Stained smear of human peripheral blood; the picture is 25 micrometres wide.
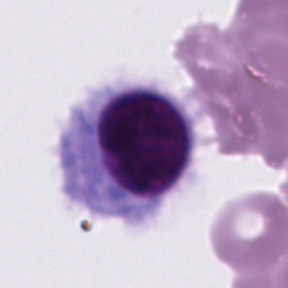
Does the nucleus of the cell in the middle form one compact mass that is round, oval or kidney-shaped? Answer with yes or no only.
Yes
